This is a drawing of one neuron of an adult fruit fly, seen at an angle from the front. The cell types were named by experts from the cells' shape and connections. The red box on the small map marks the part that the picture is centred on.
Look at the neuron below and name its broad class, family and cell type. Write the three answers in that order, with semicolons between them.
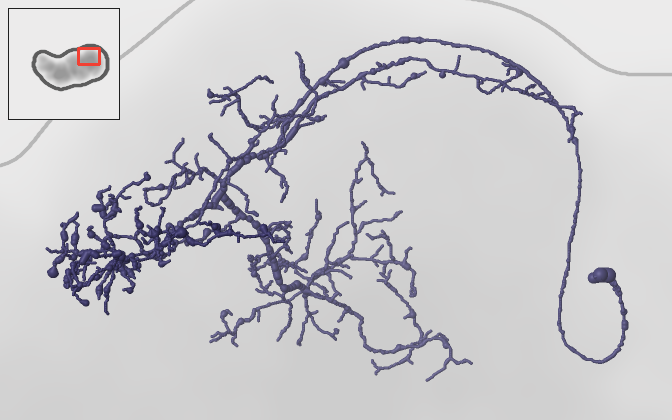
central-brain intrinsic neuron; hemilineage SLPav2; SMP044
